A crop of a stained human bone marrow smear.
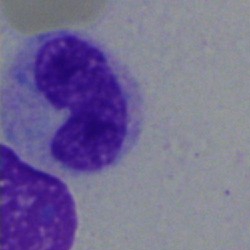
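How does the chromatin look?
Dark purple and coarsely clumped, with small paler patches scattered through it.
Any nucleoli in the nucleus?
None can be seen.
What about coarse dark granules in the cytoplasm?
None are visible.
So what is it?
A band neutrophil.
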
